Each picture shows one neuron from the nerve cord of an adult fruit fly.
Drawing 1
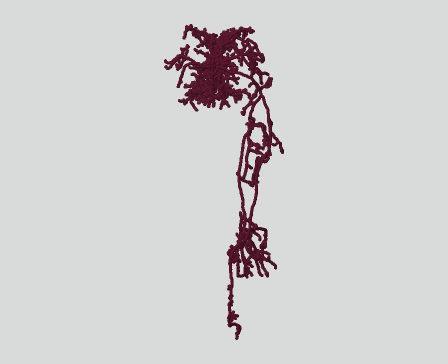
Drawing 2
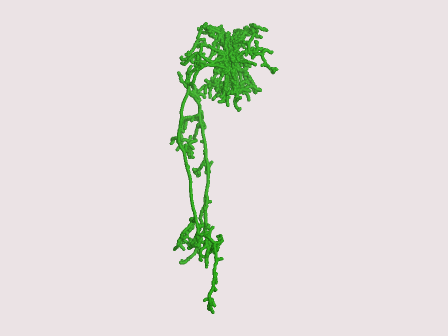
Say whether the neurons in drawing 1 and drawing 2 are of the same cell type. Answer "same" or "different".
same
